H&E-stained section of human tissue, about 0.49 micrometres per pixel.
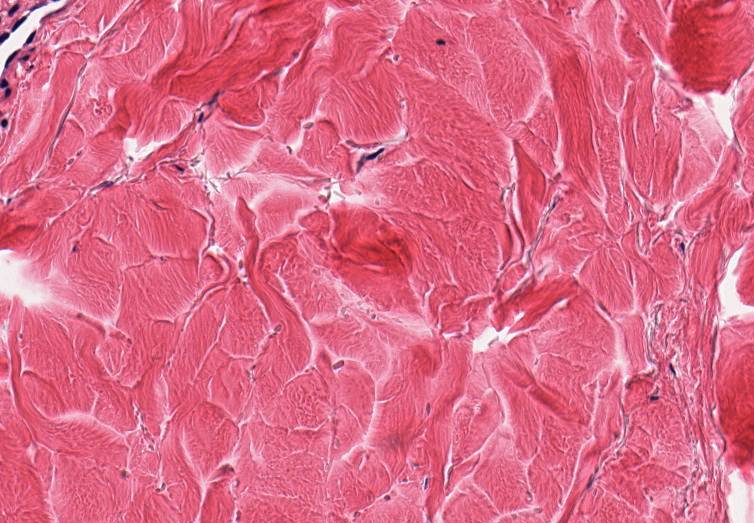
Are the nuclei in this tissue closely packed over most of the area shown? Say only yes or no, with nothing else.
No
